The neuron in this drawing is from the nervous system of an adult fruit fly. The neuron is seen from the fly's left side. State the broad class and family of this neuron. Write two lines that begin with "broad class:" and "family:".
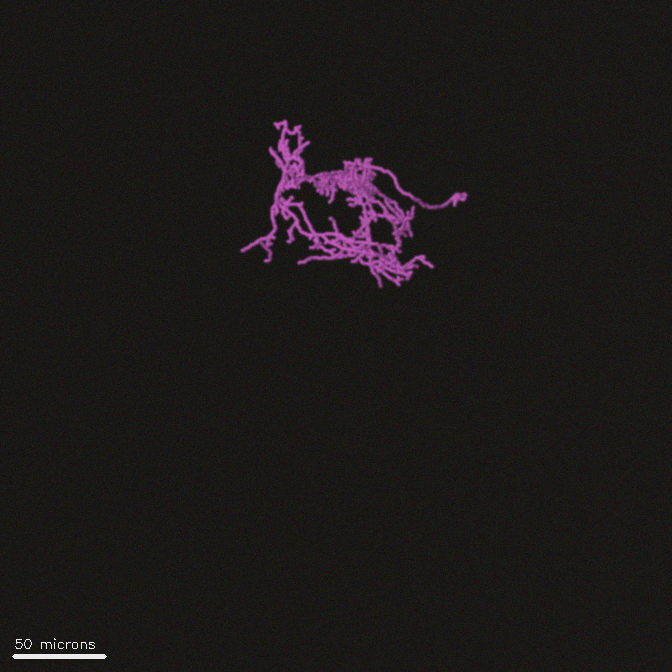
broad class: central-brain intrinsic neuron
family: hemilineage DM4_dorsal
